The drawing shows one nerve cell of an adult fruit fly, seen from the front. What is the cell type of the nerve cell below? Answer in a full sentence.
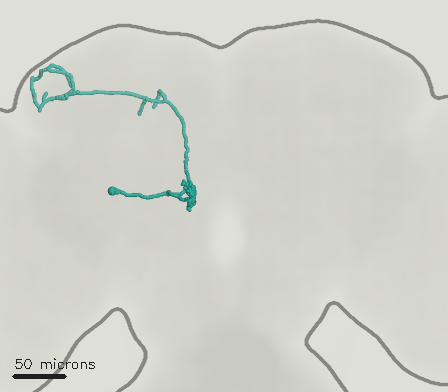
The cell type is DM5_lPN.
